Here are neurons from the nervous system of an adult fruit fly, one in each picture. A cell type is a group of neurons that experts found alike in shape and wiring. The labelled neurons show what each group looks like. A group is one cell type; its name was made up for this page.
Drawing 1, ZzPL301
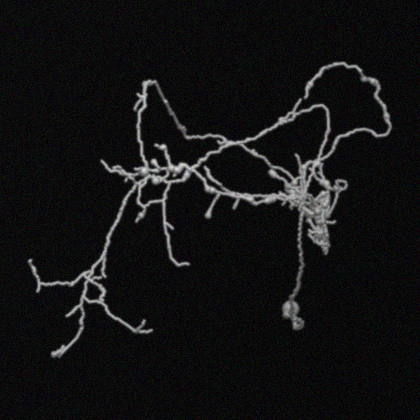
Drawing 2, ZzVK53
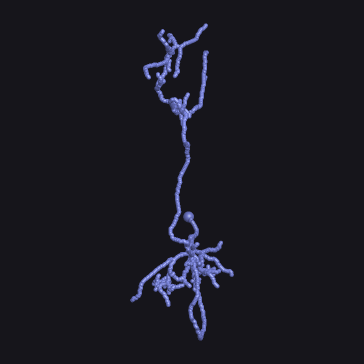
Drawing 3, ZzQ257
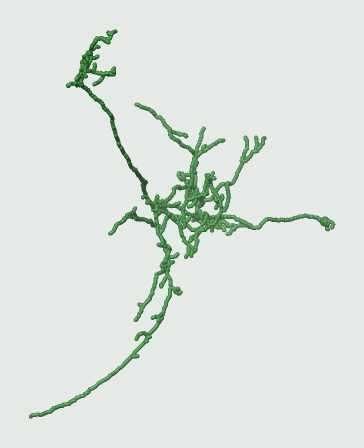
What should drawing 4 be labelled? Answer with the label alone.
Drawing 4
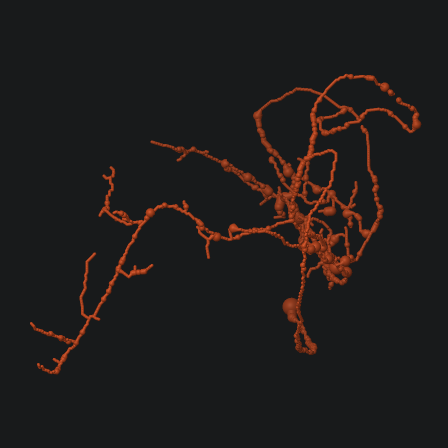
ZzPL301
